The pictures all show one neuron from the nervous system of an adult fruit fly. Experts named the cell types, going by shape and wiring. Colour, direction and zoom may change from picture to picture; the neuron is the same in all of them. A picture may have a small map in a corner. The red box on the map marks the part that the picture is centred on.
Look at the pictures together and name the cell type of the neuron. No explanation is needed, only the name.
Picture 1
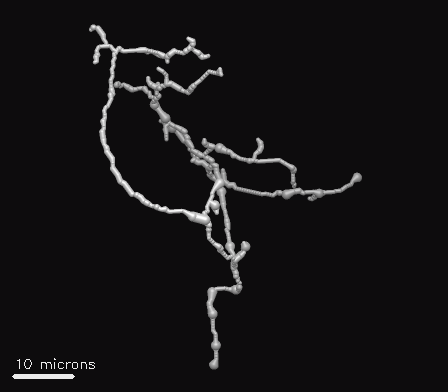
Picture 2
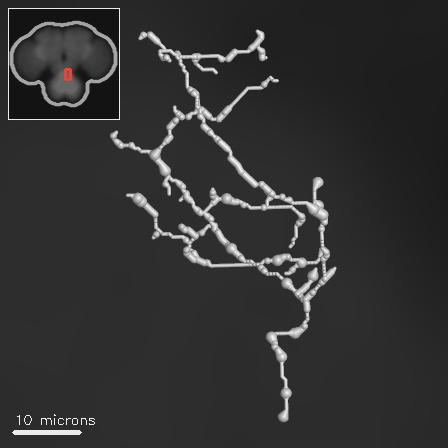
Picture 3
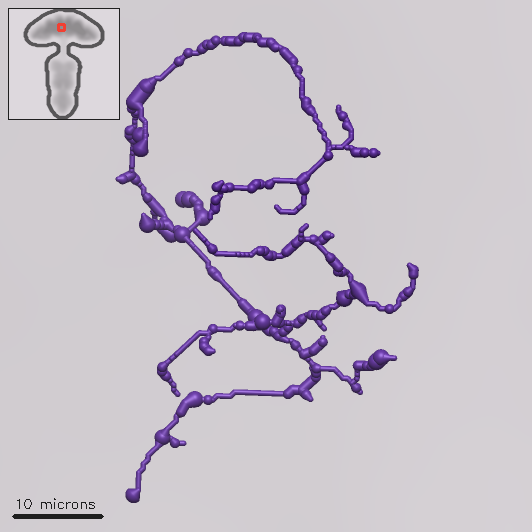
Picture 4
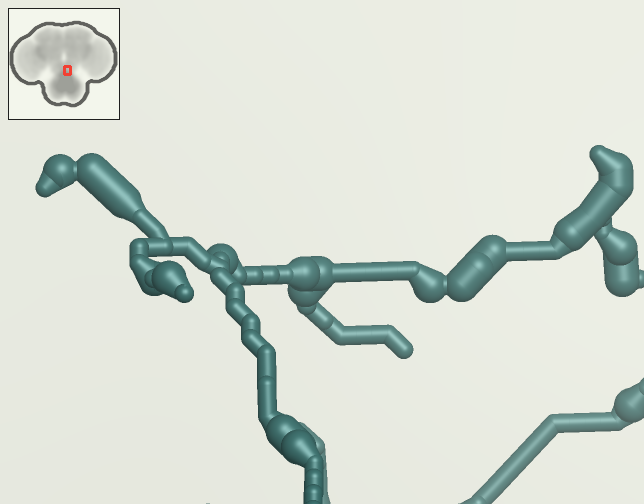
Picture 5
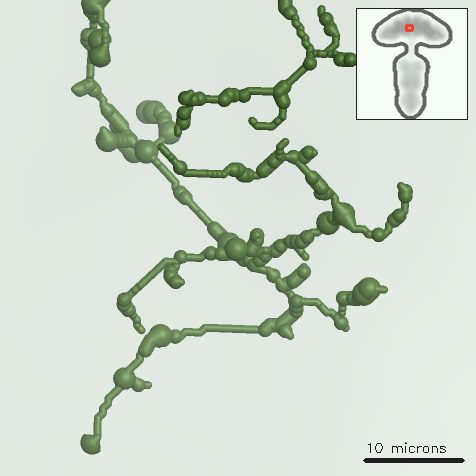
BM_Hau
